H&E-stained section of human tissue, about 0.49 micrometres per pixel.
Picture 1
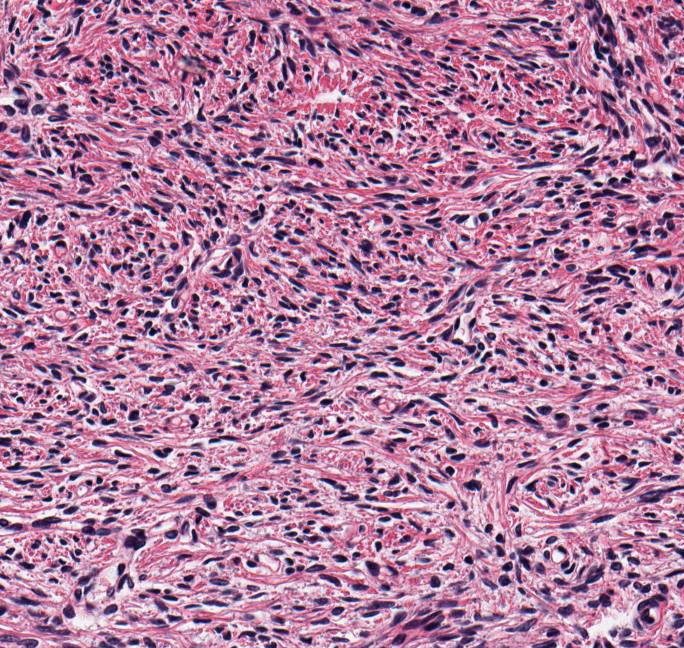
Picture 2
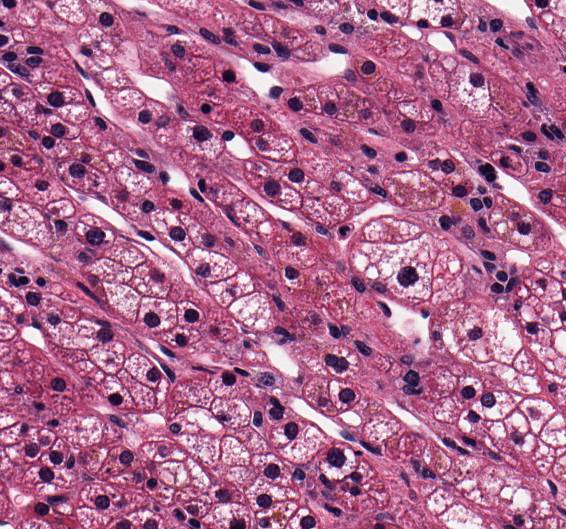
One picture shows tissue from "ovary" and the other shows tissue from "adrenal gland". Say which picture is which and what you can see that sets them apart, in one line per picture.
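Picture 1 is from the ovary. The nuclei are elongated, dark-staining and often plump or wavy with tapered ends.
Picture 2 is from the adrenal gland. Each cell usually has a single round, centrally placed nucleus with a visible nucleolus.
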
